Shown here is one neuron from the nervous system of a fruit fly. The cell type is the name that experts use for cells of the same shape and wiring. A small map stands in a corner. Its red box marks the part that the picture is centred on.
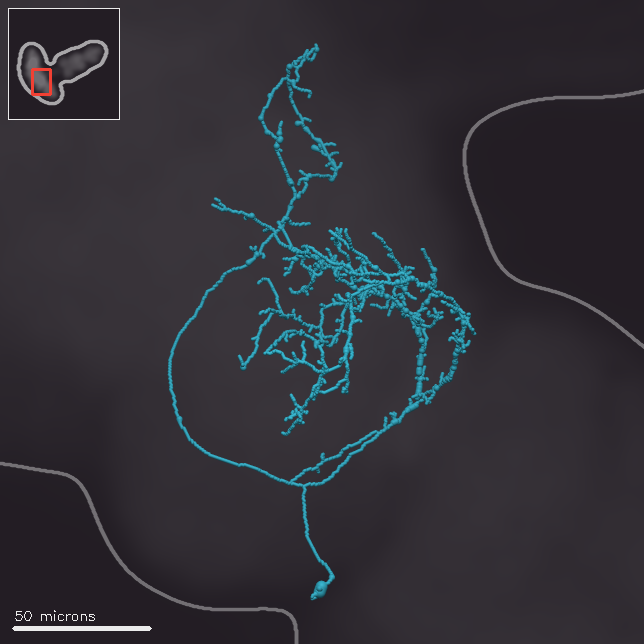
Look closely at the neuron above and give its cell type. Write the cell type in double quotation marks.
"CL100"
